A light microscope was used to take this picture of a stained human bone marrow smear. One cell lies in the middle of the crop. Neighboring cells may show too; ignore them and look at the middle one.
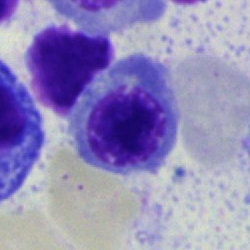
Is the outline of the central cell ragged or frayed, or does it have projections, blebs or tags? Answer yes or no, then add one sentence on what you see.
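No. The cell outline is roughly round with a smooth edge.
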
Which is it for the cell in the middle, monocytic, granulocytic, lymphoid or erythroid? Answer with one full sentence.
The cell at the crop's center sits within the erythroid lineage.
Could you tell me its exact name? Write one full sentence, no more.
Among the cells in view, the one in the middle is an erythroblast.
